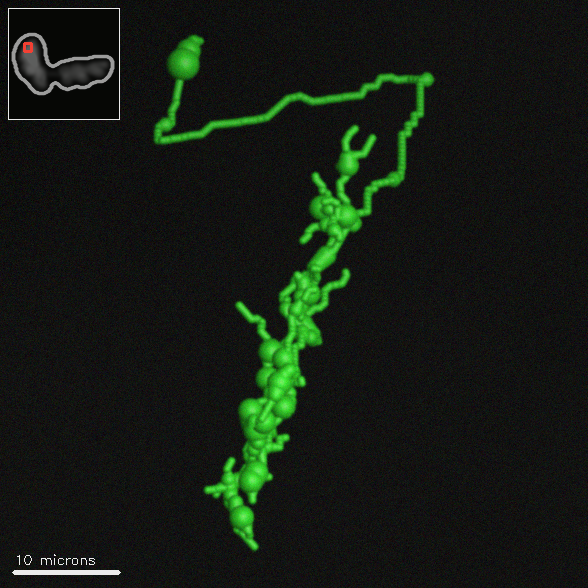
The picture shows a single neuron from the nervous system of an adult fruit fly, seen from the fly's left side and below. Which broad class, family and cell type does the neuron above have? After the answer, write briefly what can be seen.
It is an optic-lobe intrinsic neuron. The family is Cm. It is of cell type Cm2. By the scale bar it is about 50 microns tall in this view. In this view it is taller than it is wide.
